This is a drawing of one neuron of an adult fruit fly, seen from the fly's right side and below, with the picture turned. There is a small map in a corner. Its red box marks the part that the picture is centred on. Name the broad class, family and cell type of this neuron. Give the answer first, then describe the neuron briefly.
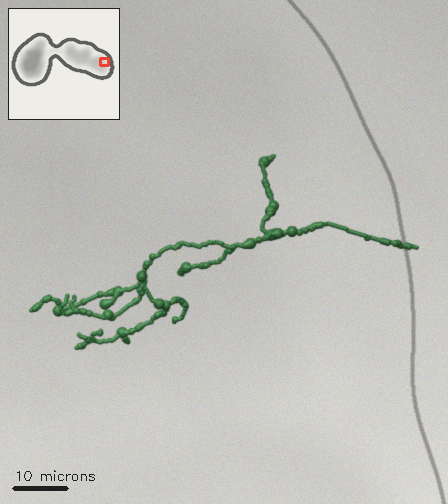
It is a sensory neuron entering the nerve cord. The name of its family is class mechanosensory tactile. The cell type is SNta27. No cell body is drawn. By the scale bar it is about 75 microns wide in this view. There are a dozen or fewer branch ends.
